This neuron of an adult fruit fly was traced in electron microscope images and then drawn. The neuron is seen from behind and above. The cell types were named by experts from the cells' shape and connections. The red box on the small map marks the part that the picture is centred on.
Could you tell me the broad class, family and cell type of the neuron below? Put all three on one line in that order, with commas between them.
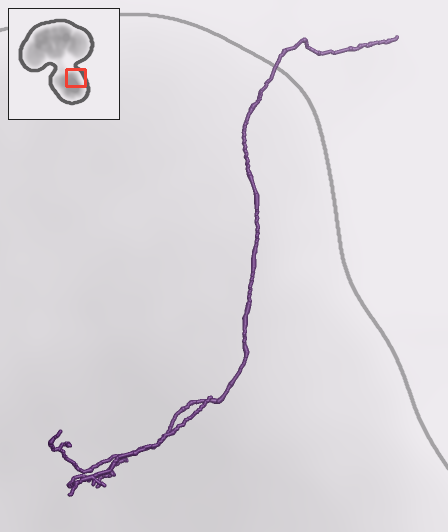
sensory neuron entering the nerve cord, class gustatory, WG2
